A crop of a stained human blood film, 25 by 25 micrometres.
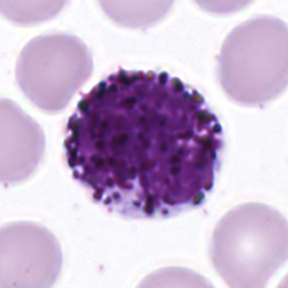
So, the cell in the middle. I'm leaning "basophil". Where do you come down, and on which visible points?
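Start with the granules: they are coarse and dark purple-black, they pack the cytoplasm, and they lie over the nucleus as well as around it, which goes with basophil.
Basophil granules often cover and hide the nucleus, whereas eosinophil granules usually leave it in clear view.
Then the nucleus: its outline is largely hidden by those granules, which again points to basophil rather than eosinophil.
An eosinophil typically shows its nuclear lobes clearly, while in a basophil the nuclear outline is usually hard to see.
The cell is round and about 14 micrometres across, granules at the rim give the edge a beaded, bumpy look, and a small patch of pale lilac cytoplasm shows near the lower edge. So yes, basophil fits.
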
